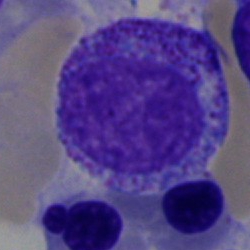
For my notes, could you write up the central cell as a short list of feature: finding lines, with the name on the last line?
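Cell shape: round, with a smooth outline
Chromatin: finely granular, not clumped
Granules: many, purple-red, scattered through the cytoplasm
Clear zone: pale, in the cytoplasm on the right beside the nucleus
Cell type: promyelocyte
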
